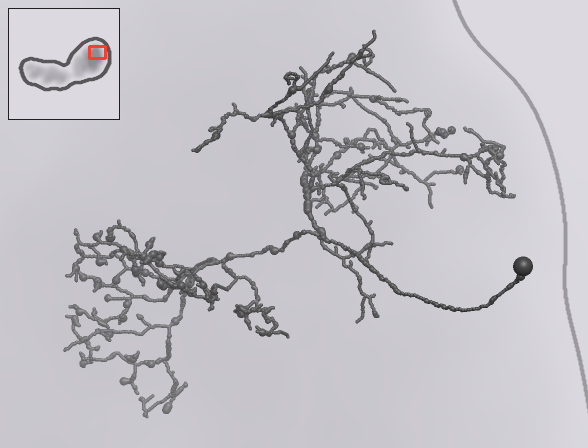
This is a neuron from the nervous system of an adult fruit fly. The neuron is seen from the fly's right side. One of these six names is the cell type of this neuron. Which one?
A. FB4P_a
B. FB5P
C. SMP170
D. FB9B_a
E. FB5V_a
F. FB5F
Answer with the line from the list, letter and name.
F. FB5F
